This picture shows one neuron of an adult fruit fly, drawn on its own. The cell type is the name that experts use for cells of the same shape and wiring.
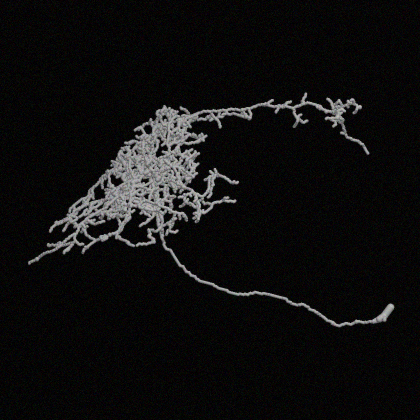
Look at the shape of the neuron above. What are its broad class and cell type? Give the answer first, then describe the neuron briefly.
This is a central-brain intrinsic neuron. Its cell type is LAL169. Its cell body lies at the lower right of the picture. The picture shows dozens of branch ends.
